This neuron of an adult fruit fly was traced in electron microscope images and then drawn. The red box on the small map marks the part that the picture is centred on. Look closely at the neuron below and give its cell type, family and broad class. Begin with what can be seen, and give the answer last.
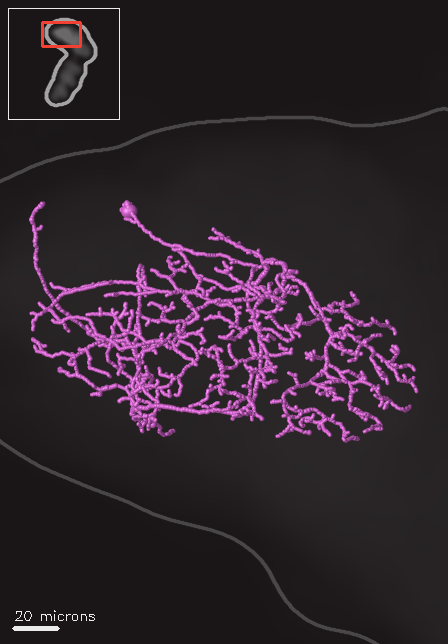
It is in the brain and does not reach the nerve cord. From left to right in the picture it spans about 180 microns. It is of cell type MeVP41. Its family is MeVP. This is a visual projection neuron.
